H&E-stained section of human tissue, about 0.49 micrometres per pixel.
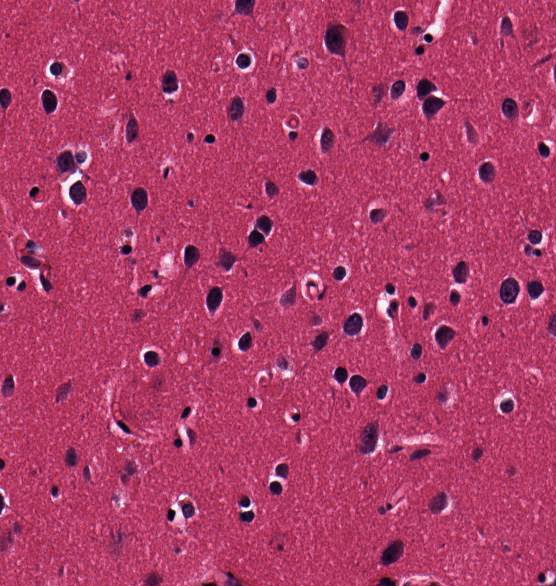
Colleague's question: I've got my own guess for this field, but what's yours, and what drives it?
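Tissue: cerebral cortex. Uniform pink, finely granular matrix throughout; cells scattered singly.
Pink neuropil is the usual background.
Larger neurons with angular, triangular bodies scattered across the field.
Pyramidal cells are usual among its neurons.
Small round dark nuclei, no visible cytoplasm, between the larger cells.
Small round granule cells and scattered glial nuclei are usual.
Neuronal cell bodies present.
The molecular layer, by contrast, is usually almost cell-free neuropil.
No glands, epithelium or fat cells anywhere.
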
